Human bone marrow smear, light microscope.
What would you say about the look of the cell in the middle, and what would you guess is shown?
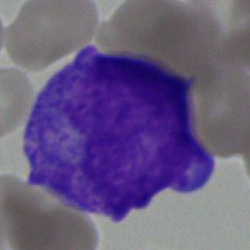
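Irregular and knobbly, the outline is not smoothly round, and a rounded bleb bulges from its lower right edge. The cytoplasm is deep blue. Chromatin is finely textured, with paler patches rather than coarse dark clumps. This is a blast.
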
